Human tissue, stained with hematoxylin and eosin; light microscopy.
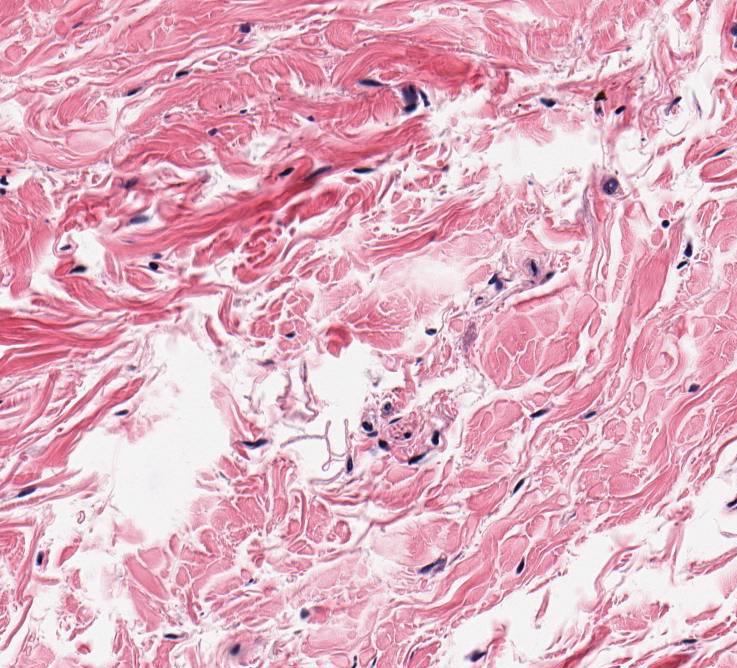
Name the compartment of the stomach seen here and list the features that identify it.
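Dense connective tissue fills this field, its collagen bundles staining a strong pink with eosin.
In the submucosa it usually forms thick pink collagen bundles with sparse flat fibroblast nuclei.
Most nuclei are small, dark and spindle-shaped, like fibroblast nuclei, with little visible cytoplasm. Irregular empty clefts separate the bundles, the largest in the left half; no epithelium appears anywhere.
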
